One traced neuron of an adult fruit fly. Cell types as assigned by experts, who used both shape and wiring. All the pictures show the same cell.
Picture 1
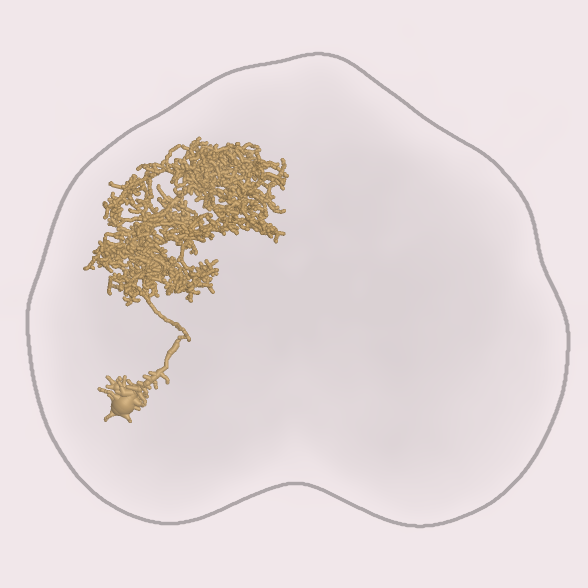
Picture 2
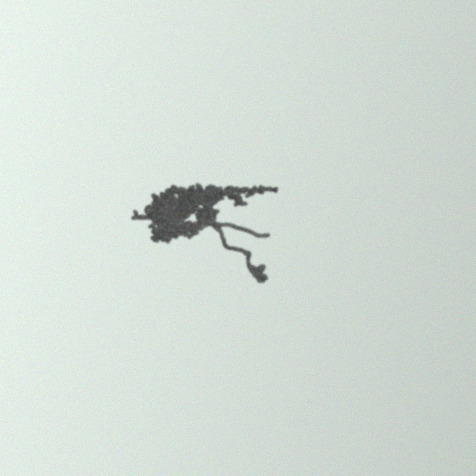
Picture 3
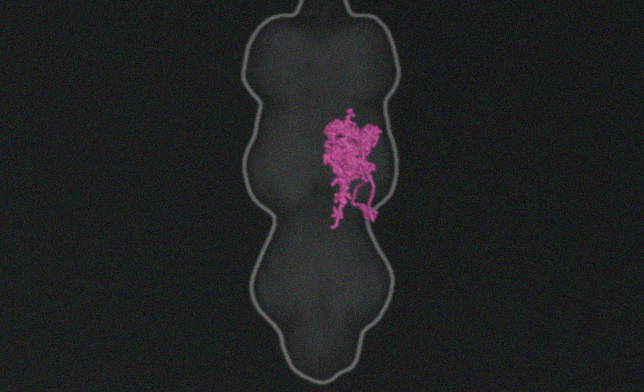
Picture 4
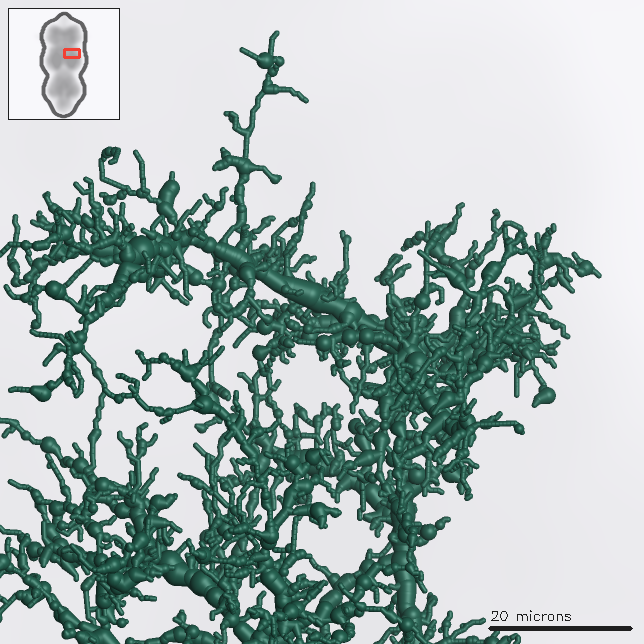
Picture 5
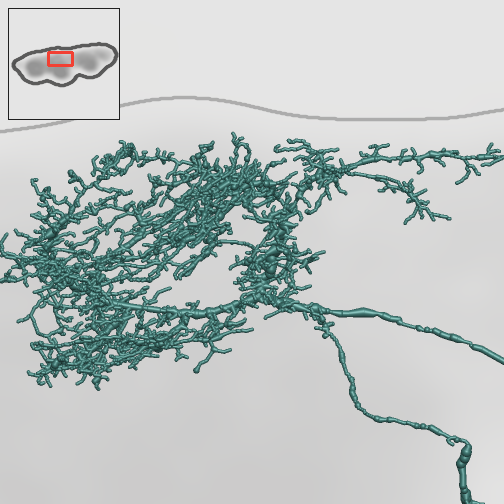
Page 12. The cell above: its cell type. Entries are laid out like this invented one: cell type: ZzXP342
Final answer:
cell type: MNwm35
